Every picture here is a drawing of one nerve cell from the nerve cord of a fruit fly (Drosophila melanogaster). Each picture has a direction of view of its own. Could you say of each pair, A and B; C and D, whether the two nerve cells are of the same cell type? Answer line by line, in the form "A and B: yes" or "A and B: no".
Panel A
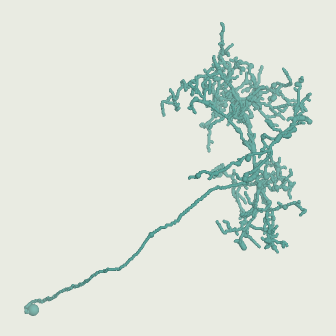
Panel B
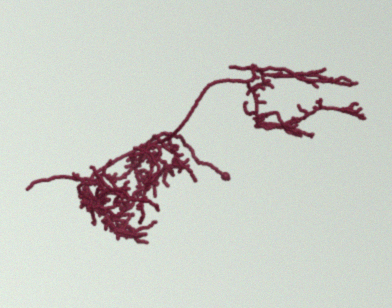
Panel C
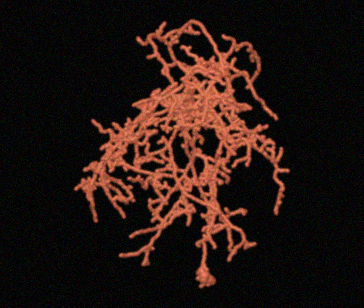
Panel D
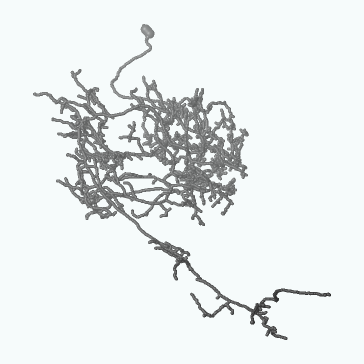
A and B: no
C and D: no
